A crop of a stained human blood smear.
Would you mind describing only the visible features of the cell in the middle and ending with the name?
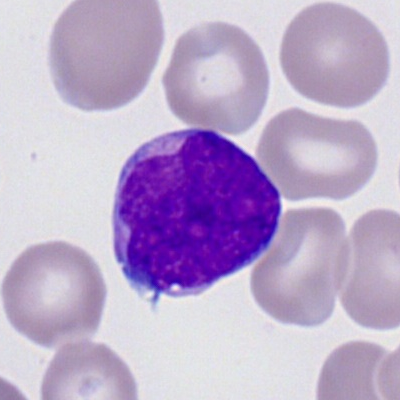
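Look at how much of the cell the nucleus takes: nearly all. It is one single mass, with no lobes. The cytoplasm you can see is pale blue, and a small pale tag projects from the cell's lower edge. This is a myeloblast.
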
